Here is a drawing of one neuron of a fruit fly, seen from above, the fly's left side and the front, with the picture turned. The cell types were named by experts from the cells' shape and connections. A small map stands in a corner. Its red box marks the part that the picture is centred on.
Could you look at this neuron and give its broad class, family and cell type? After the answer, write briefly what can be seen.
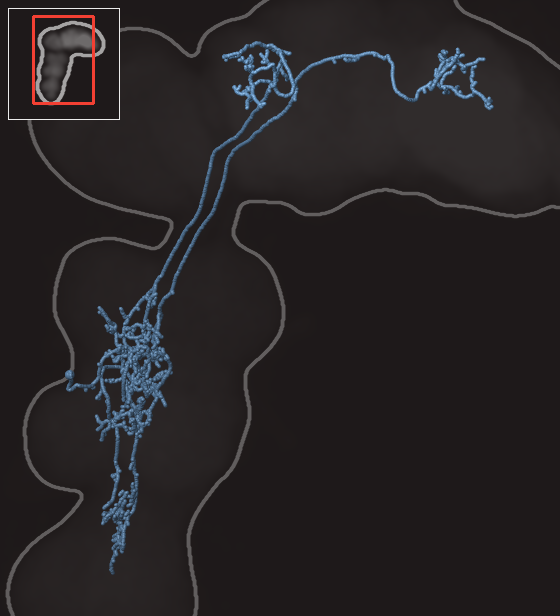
This is an ascending neuron. The family is hemilineage 09B. It is of cell type AN09B016. Dozens of branch ends can be seen. In this view it is about as wide as it is tall.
